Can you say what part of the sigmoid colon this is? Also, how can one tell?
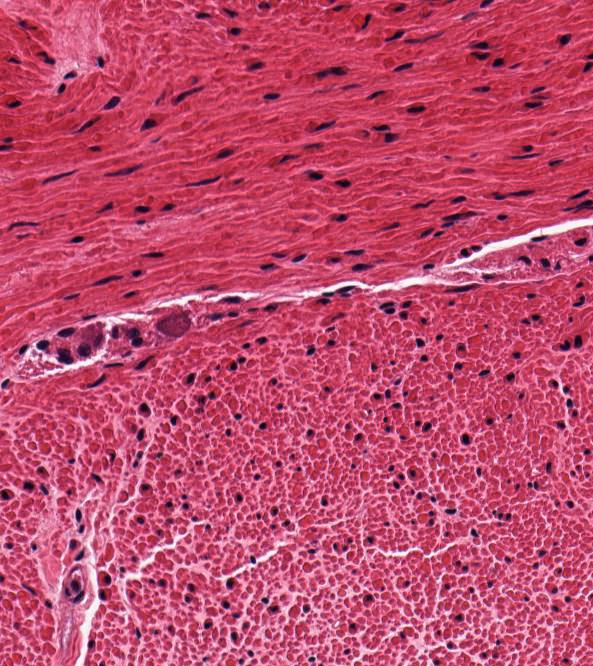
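Smooth muscle occupies this field. Fibres in the upper part are cut lengthwise, with elongated nuclei parallel to them; those in the lower part are cut across, giving small, rounded to polygonal, closely packed profiles.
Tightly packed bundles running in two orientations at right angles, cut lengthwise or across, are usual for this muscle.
A narrow pale strip of connective tissue between the two parts rises from the left middle toward the upper right.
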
